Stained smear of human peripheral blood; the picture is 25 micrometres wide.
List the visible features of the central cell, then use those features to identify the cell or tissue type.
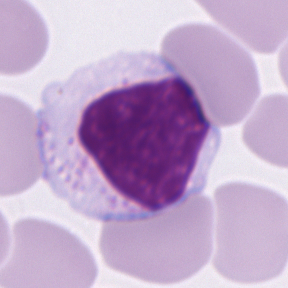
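Start with the nucleus: it sits off-centre, pushed toward the right edge. Now look at the cytoplasm, a pale greyish blue, with small violet granules scattered mostly on the left side. The outline is slightly irregular and uneven, not smooth. This is a large granular lymphocyte.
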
